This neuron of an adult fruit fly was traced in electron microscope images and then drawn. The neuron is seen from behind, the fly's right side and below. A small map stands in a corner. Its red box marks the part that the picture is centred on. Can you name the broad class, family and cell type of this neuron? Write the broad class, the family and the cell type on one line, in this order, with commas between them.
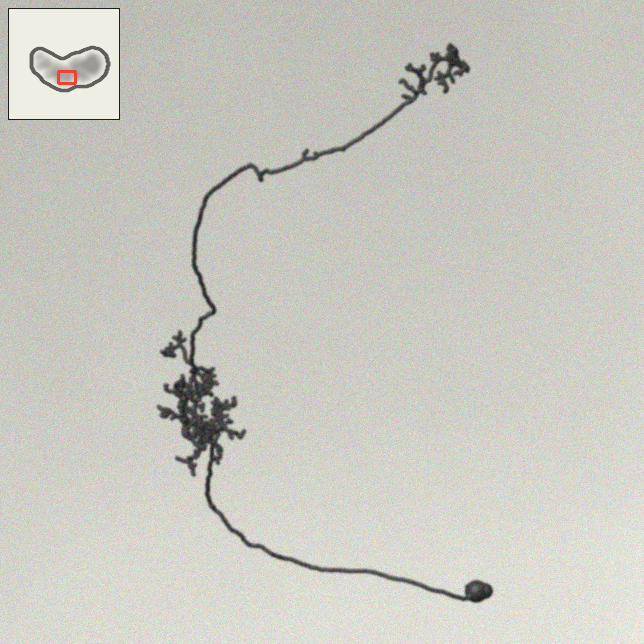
optic-lobe intrinsic neuron, Tm, Tm5b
